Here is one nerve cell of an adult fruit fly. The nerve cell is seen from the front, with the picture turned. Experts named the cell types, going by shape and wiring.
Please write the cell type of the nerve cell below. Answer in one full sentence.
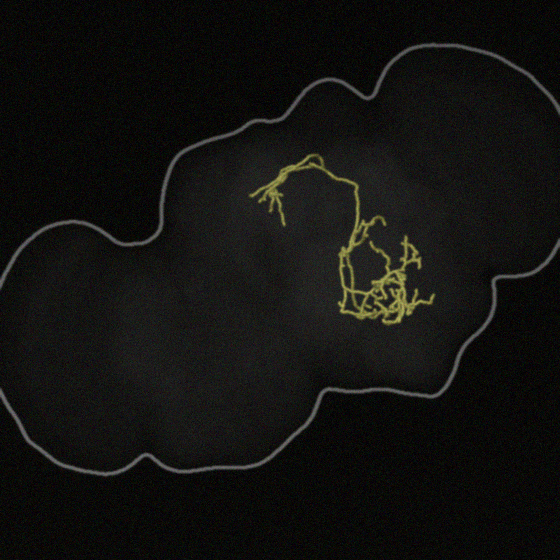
It is the cell type SCL001m to which this nerve cell belongs.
